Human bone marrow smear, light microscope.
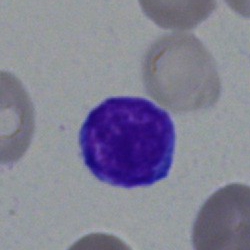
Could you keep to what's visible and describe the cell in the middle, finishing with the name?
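Look first at the outline: it is round. Notice how the nucleus fills almost the whole cell. Its chromatin is dense and stains deep purple. The cytoplasm is scant, no more than a thin rim at the edge. This cell is a lymphocyte.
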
